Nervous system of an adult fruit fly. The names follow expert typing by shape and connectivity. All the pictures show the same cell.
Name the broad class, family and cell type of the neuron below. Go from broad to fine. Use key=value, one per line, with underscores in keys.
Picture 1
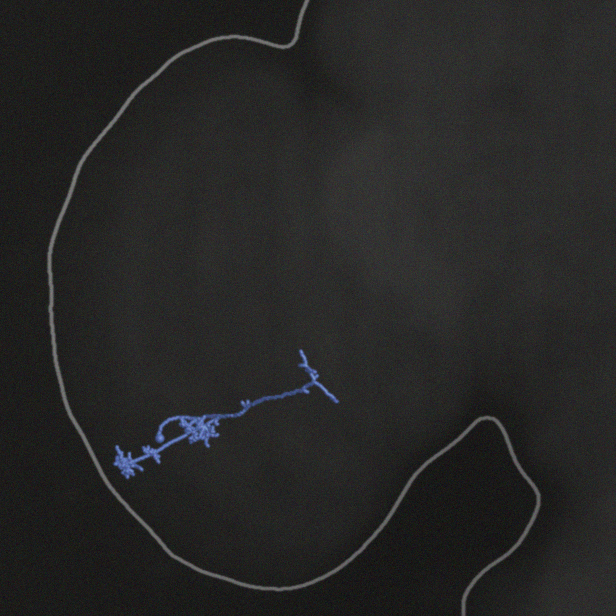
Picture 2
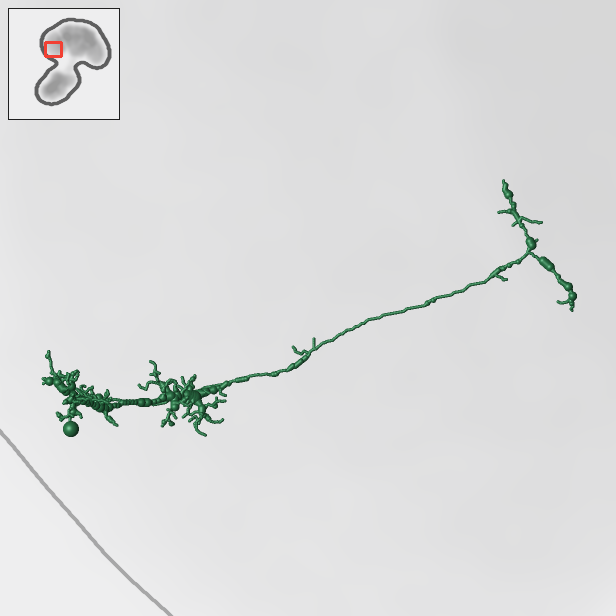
broad_class=optic-lobe intrinsic neuron
family=T
cell_type=T2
